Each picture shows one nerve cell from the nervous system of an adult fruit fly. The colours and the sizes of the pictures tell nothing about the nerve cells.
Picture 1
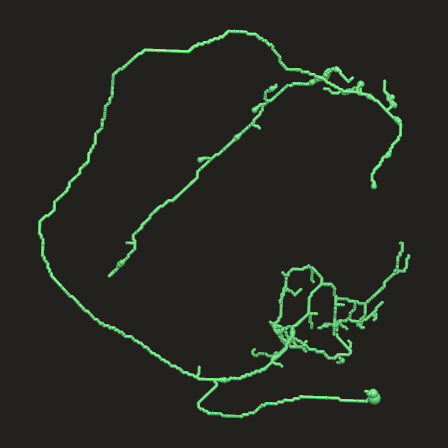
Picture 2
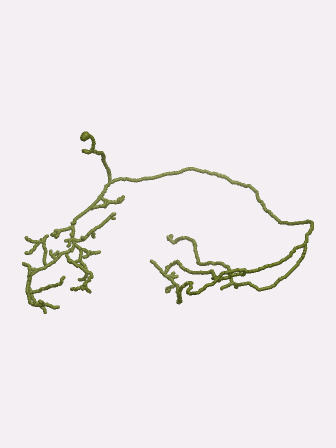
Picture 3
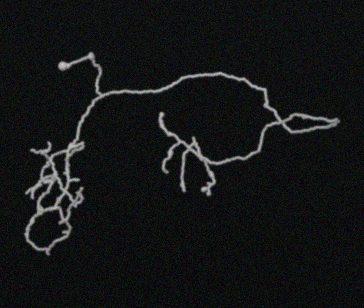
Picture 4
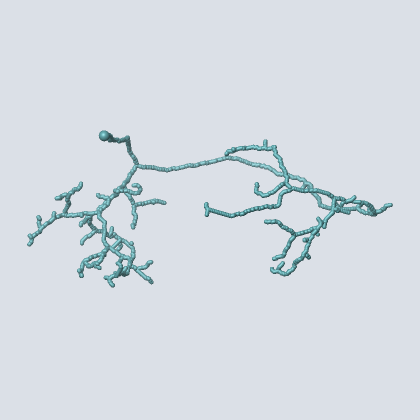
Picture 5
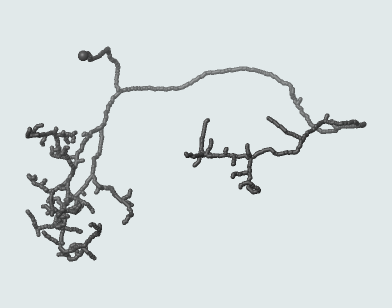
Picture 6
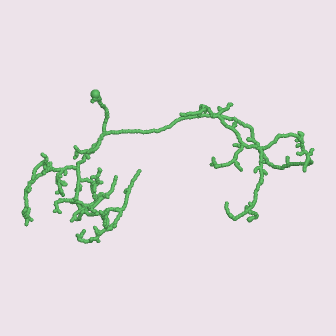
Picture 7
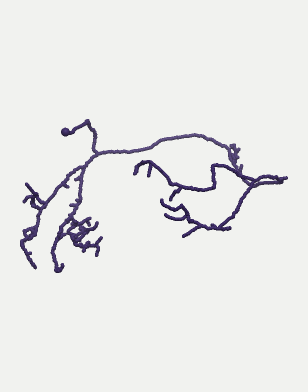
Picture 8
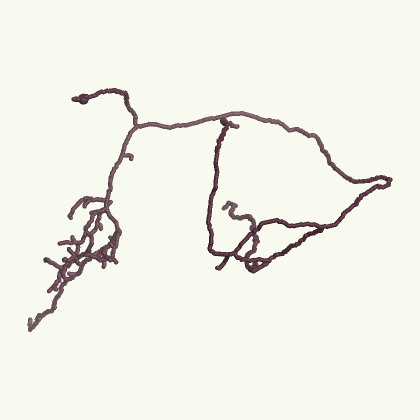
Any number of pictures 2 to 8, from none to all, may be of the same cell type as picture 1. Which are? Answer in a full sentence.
Picture 2 and picture 8 are of the same cell type.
